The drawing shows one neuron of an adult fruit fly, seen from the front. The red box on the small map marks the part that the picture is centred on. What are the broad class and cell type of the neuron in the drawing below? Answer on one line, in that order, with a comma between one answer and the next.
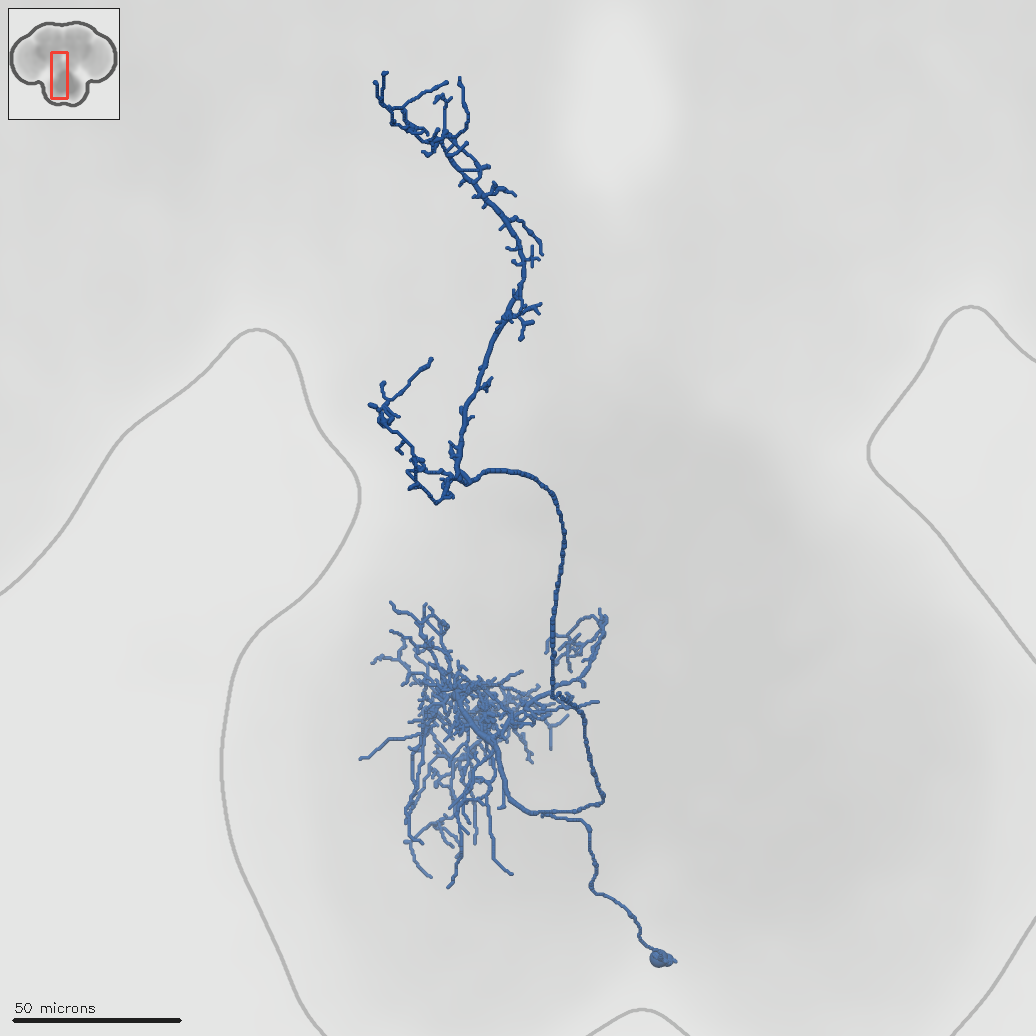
ascending neuron, ANXXX131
